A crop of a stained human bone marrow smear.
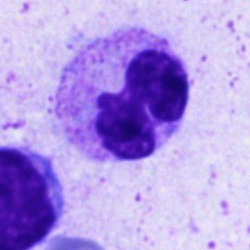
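Segmented neutrophil. Outline roughly round. Nucleus toward right side of cell. Chromatin dark purple, densely clumped. No vacuoles in cytoplasm.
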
